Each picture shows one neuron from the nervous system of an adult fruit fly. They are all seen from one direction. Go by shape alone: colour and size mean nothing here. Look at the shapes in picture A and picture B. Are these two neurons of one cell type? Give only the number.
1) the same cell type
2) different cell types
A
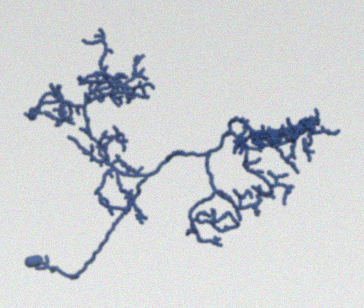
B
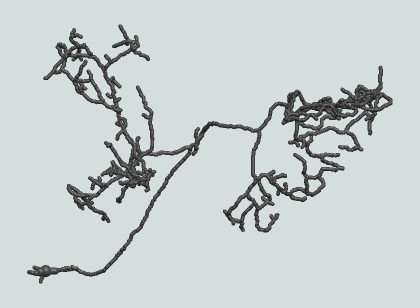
1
